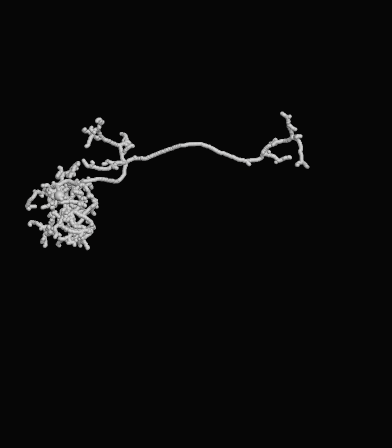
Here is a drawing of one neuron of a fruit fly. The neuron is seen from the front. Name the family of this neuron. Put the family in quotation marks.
"hemilineage VLPl&d1_dorsal"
